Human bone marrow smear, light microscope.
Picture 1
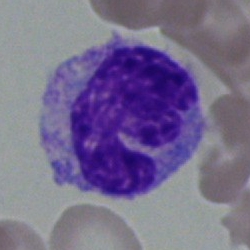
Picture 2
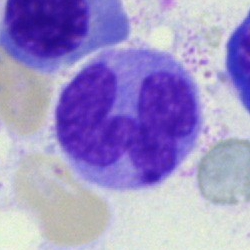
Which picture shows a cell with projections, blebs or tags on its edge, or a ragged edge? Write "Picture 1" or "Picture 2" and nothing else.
Picture 1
